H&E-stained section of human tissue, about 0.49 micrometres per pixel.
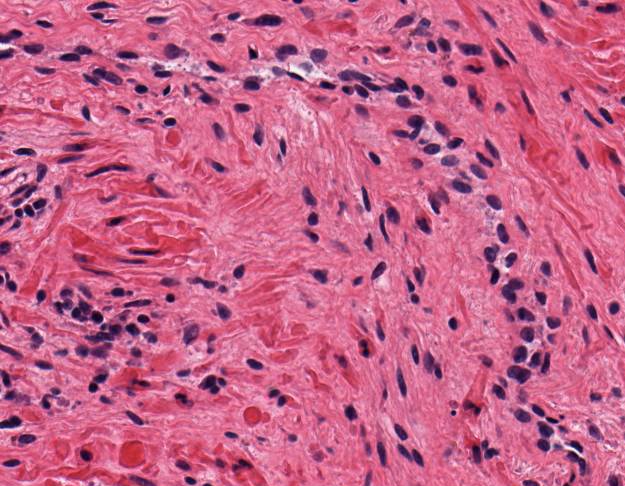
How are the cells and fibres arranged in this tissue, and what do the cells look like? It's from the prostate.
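Fibrous pink stroma occupies the whole field, with scattered spindle cells and no epithelium. Spindle cells and collagen fibres form short bundles that cross and swirl in varying directions. Nuclei of the spindle cells are small, slender, dark, and oval to tapered. Collagen lies between the spindle cells, which are moderately spaced.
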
